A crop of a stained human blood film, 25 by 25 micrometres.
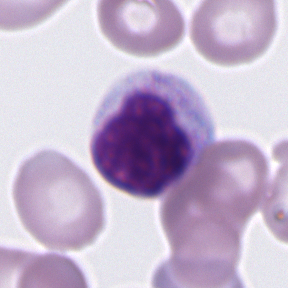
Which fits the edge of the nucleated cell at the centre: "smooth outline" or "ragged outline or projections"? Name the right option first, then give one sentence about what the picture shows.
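Smooth outline. The cell outline is round and smooth.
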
